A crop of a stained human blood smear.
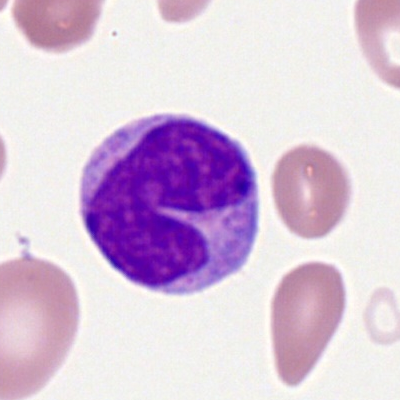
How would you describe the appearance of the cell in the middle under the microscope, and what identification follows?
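The cell has a round, smooth outline. Its nucleus fills most of the cell and is deeply indented on the right side, which gives it a kidney shape. The chromatin is dark purple, with a blotchy pattern of lighter patches. This cell is a monocyte.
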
